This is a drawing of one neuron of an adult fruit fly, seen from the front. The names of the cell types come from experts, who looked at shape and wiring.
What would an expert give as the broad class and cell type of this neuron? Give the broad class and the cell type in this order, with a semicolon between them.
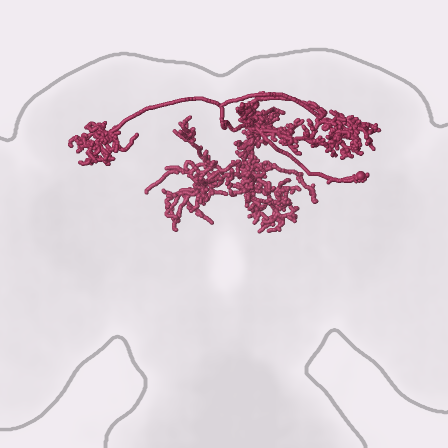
central-brain intrinsic neuron; AOTU035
